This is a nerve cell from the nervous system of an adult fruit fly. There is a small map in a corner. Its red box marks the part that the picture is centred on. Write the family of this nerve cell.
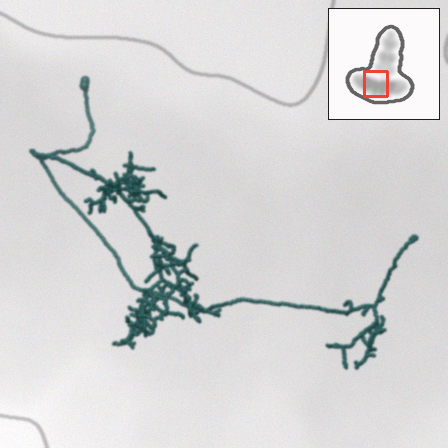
hemilineage VLPl&p1_posterior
